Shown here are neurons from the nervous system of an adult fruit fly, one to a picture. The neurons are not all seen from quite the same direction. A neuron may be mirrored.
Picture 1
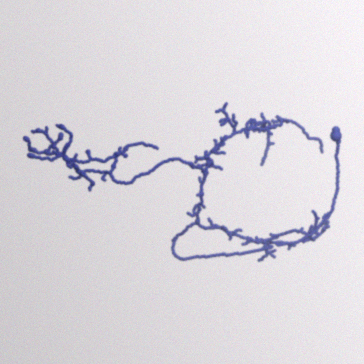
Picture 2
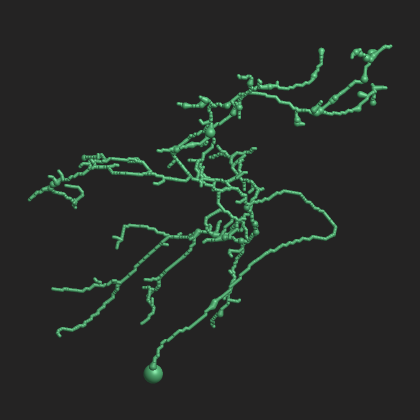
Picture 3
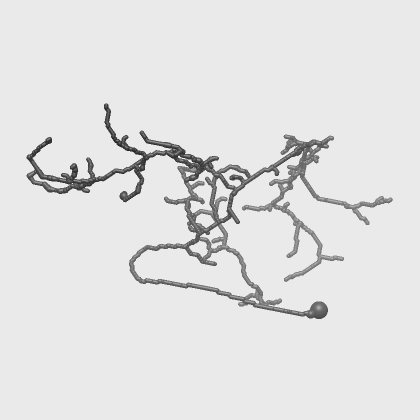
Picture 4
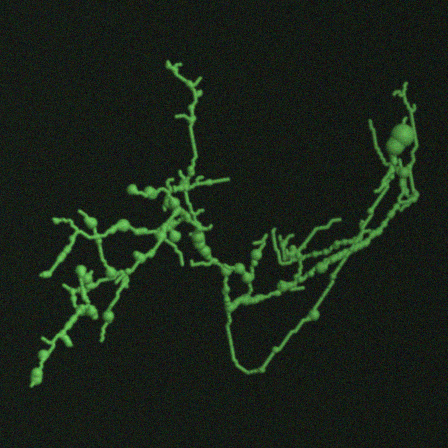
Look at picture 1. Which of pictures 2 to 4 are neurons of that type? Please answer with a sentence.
None of them is of the same cell type.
